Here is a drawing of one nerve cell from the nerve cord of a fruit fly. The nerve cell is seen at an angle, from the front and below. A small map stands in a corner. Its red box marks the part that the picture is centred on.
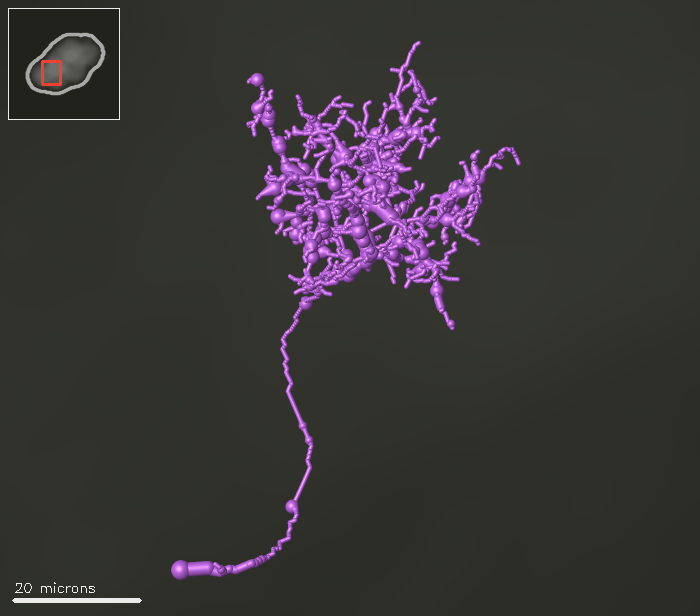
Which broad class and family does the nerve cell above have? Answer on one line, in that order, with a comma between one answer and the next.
nerve-cord intrinsic neuron, hemilineage 20A.22A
